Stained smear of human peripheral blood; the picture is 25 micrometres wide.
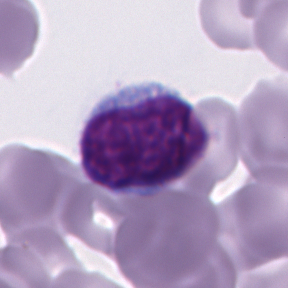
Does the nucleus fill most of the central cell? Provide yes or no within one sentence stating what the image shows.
Yes, the cytoplasm forms only a narrow rim around its nucleus.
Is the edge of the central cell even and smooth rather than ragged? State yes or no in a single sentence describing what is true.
No, it is a rough edge, not a smooth one, that bounds the cell.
